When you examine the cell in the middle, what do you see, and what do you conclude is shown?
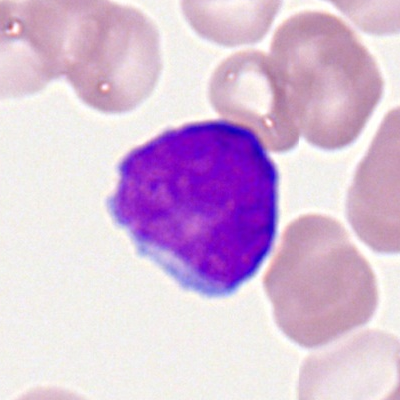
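Nucleus: a single mass without lobes, filling most of the cell. Cytoplasm: scant, only a thin rim around the nucleus. Colour of the visible cytoplasm: pale blue. Where the cytoplasm shows most: along the lower left border of the cell. The cell is a myeloblast.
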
